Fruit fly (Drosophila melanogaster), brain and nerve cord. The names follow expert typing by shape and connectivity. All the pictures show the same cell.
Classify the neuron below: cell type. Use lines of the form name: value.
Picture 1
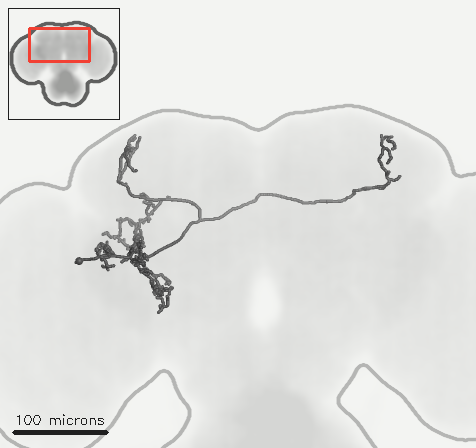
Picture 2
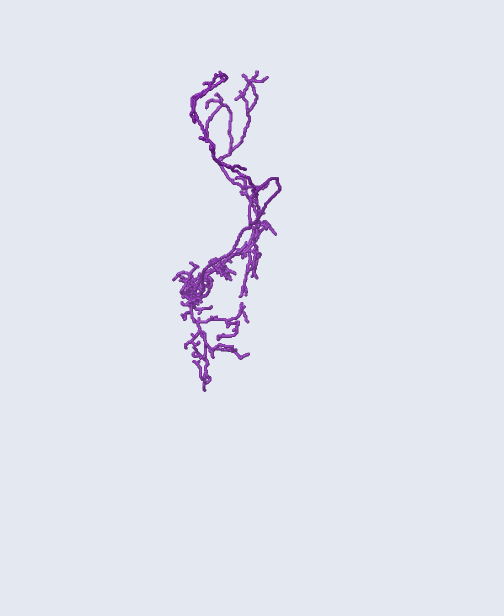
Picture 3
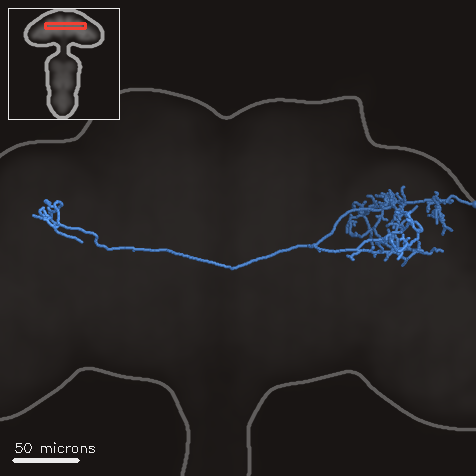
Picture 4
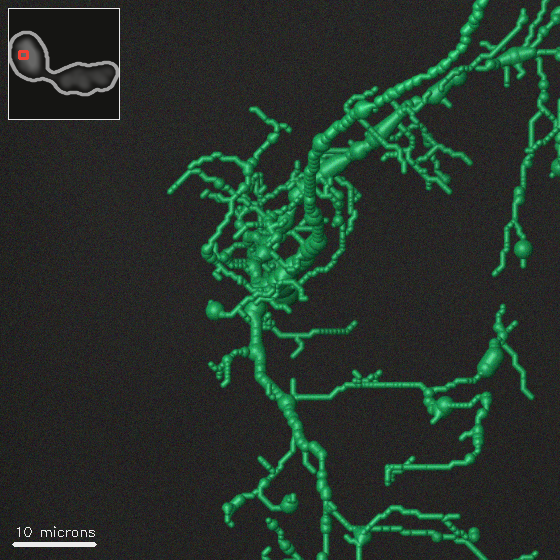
cell type: AVLP191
